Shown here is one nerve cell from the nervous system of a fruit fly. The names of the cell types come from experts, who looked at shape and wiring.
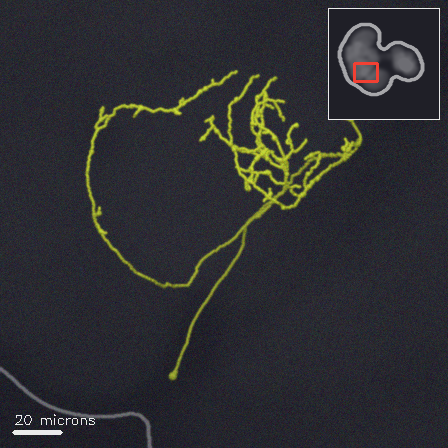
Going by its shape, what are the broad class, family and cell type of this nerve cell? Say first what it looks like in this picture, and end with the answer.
The cell body can be seen at the bottom of the picture. By the scale bar it is about 130 microns tall in this view. This is a central-brain intrinsic neuron. The family is hemilineage VPNp&v1_posterior. The cell type is CB1447.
